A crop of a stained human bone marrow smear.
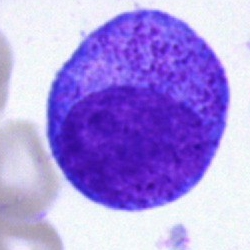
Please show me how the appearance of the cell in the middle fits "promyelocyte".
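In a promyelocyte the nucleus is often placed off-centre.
In this cell the cytoplasm forms a broad band above the nucleus, which goes with that off-centre placement. The cytoplasm stains deep blue, and coarse purple granules are scattered through it above the nucleus. The outline of the cell is smooth and round to slightly oval.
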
